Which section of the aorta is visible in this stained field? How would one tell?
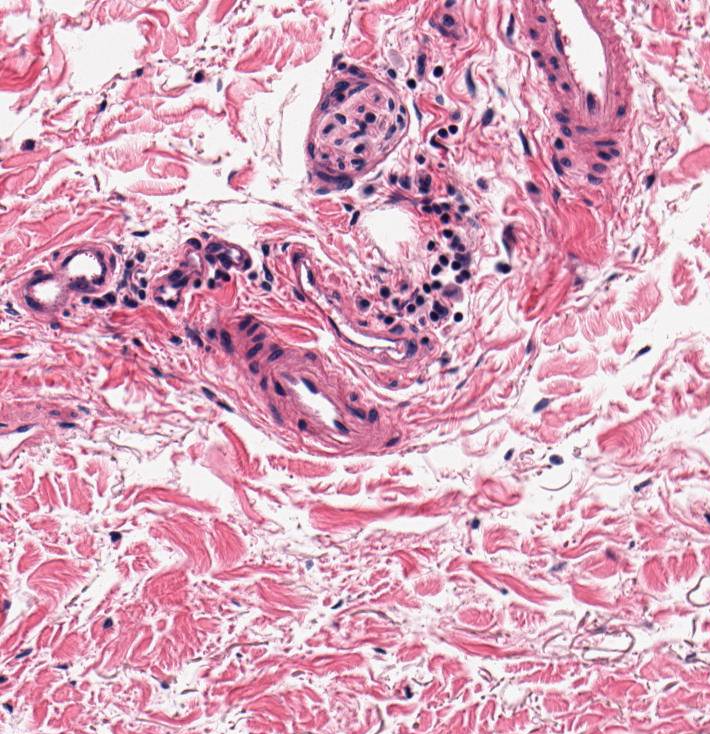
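The tissue is tunica adventitia. Pink collagen bundles fill most of the field; they are thick and wavy and run in haphazard directions rather than in parallel.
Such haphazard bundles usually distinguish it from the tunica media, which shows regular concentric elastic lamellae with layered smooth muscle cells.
A small vessel in the centre has a narrow slit-like lumen and elongated nuclei in its wall.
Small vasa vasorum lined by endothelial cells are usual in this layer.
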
